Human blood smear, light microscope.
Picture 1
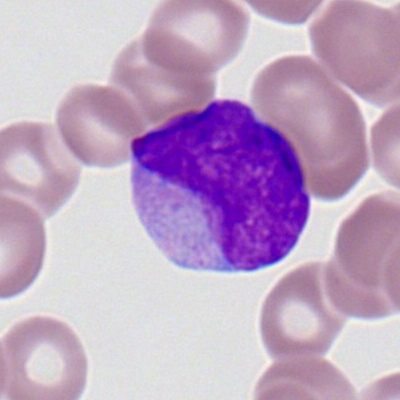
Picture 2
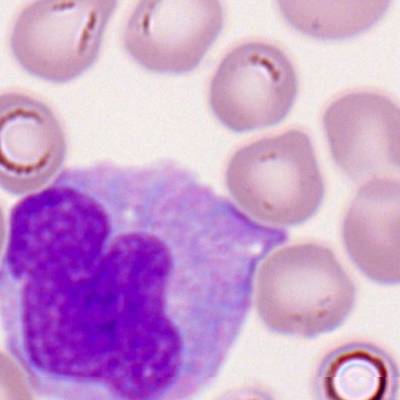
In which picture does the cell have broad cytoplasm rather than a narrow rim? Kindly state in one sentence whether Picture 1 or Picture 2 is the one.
Abundant cytoplasm surrounds the nucleus in picture 2.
